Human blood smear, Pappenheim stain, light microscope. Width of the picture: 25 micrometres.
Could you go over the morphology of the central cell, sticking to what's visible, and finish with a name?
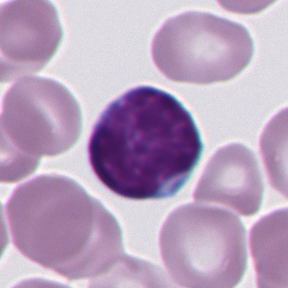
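Nucleus occupies nearly the entire cell. Chromatin dense, dark purple, clumped. No nucleolus visible. Outline smooth; no surface projections. Cell: typical lymphocyte.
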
